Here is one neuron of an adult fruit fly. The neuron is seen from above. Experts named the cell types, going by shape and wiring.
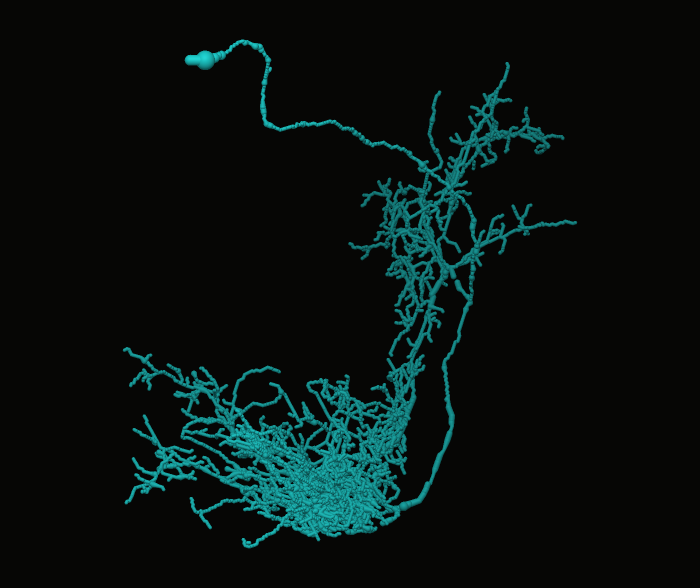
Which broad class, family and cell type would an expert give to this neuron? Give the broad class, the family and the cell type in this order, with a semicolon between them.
central-brain intrinsic neuron; hemilineage SMPpm1; LAL128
